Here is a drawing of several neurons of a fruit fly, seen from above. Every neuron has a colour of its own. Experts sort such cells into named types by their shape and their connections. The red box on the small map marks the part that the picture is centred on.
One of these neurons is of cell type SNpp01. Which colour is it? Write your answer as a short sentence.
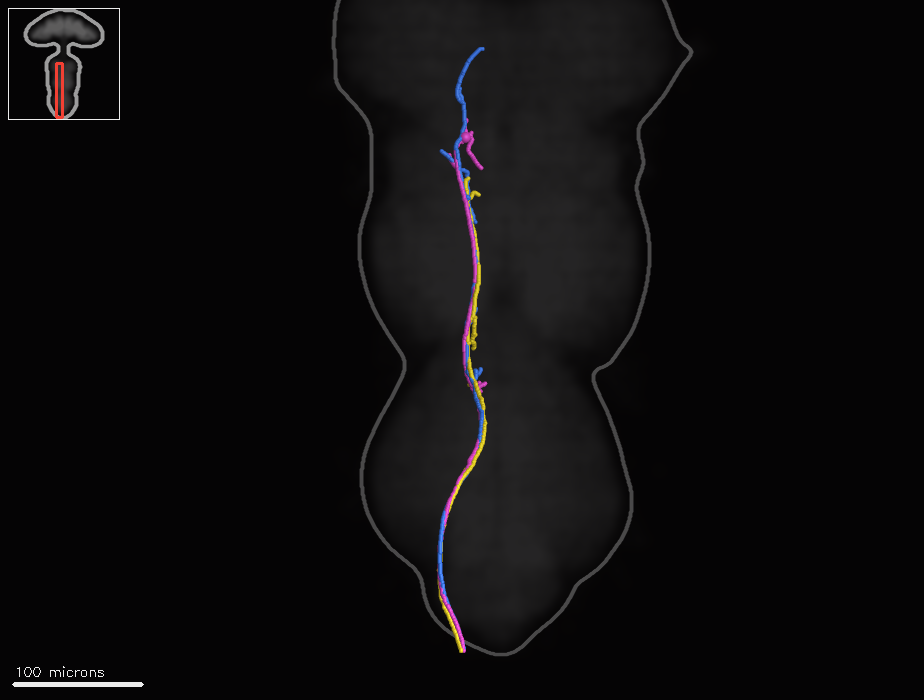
The colour is blue.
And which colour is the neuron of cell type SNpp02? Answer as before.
The colour is yellow.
